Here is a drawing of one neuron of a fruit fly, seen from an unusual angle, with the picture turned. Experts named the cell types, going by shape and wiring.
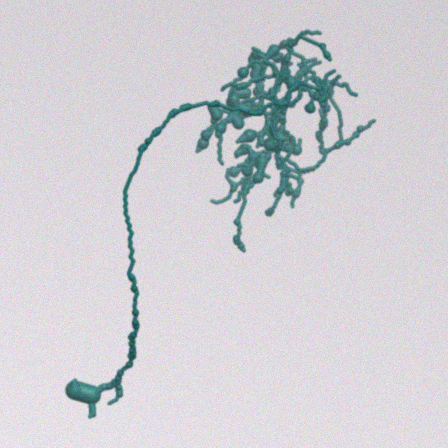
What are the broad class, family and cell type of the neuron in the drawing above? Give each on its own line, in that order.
central-brain intrinsic neuron
hemilineage TRdm
GNG402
